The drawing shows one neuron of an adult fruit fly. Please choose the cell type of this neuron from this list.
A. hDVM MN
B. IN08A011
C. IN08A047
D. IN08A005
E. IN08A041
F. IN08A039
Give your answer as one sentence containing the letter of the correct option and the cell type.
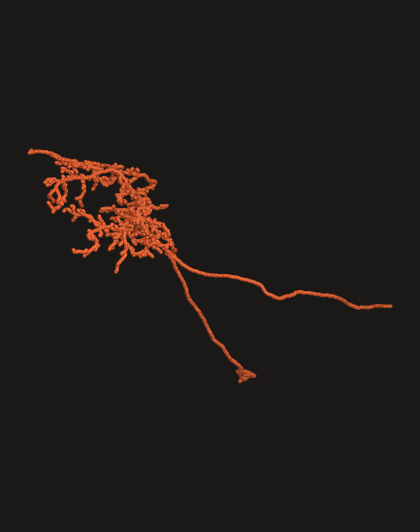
Option A, hDVM MN, is the type of cell the neuron is.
